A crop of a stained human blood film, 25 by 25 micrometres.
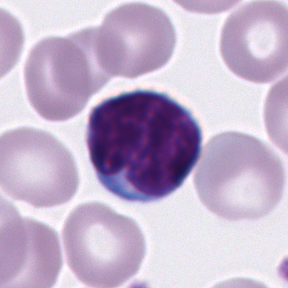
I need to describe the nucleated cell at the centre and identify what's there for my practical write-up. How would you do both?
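Roughly round in outline, the cell holds a nucleus whose chromatin is dark purple and coarsely clumped. Nucleoli cannot be made out. Vacuoles are absent from the cytoplasm. It is a typical lymphocyte.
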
